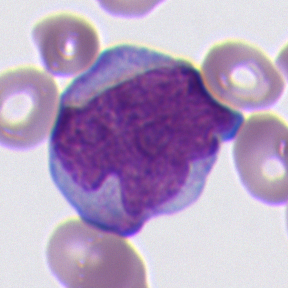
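Atypical promyelocyte in a stained smear of peripheral blood. Its outline is roughly round, with a small bulge at the right edge. The atypical promyelocyte's nucleus fills most of the cell; trace its irregular, folded margin down to a deep notch along the lower edge. Its chromatin is fine and lacy, without coarse dark clumps.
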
